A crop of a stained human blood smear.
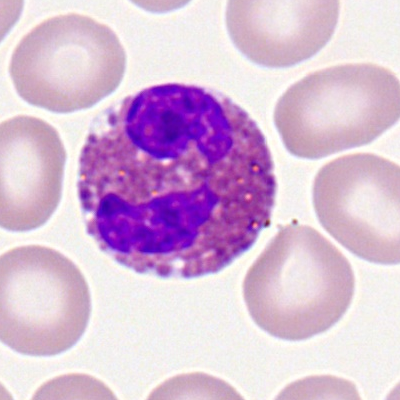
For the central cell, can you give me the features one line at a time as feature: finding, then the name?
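Nucleus: divided into two lobes
Lobe position: one above the other
Cytoplasm: packed throughout with coarse granules
Cytoplasm tone: pinkish-purple
Name: eosinophil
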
